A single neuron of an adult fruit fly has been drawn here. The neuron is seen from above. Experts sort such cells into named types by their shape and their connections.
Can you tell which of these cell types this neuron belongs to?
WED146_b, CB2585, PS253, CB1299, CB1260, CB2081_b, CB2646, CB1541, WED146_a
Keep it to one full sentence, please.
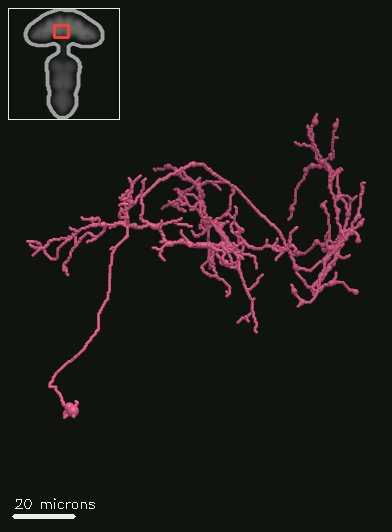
This neuron has been assigned cell type CB2646.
